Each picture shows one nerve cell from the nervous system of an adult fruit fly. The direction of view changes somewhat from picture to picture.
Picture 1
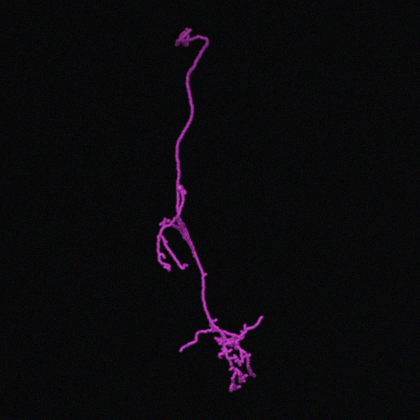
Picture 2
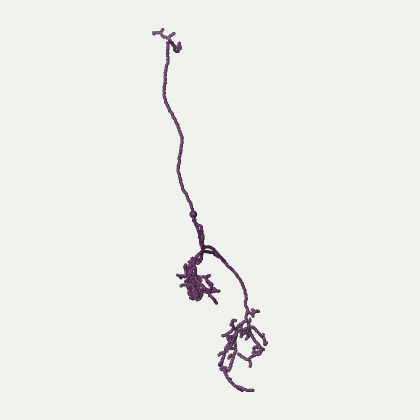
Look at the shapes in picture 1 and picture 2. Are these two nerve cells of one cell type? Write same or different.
different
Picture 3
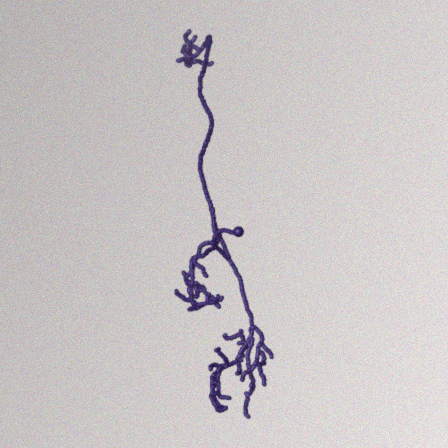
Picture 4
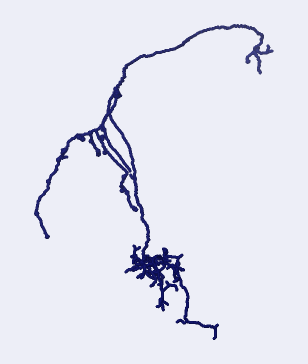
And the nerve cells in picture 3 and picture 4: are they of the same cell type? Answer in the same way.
different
